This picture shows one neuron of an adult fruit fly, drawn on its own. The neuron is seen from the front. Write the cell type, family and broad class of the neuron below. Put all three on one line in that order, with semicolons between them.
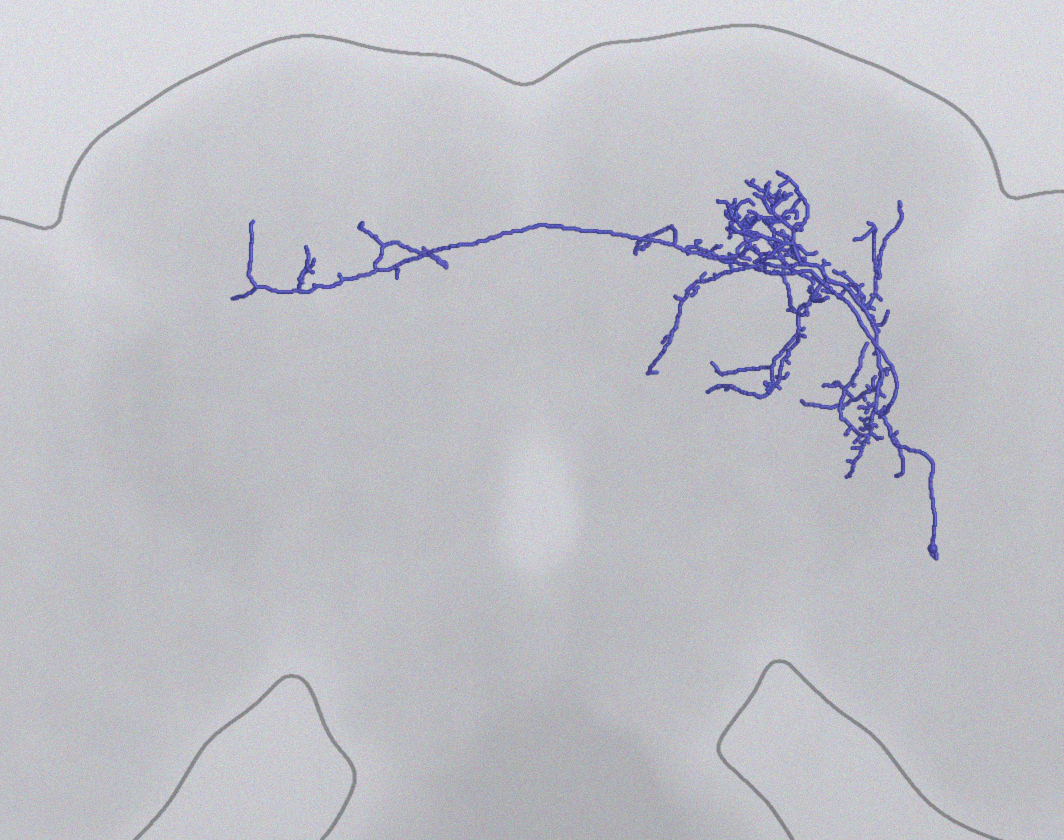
AVLP744m; hemilineage VLPl&p2_lateral; central-brain intrinsic neuron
